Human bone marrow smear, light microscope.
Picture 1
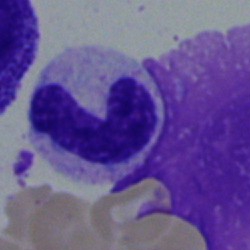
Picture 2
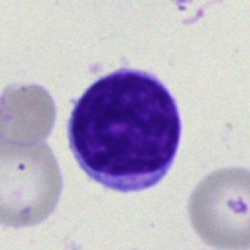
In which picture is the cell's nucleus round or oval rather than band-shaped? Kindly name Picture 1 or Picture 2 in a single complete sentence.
A compact round or oval nucleus belongs to the cell in Picture 2.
